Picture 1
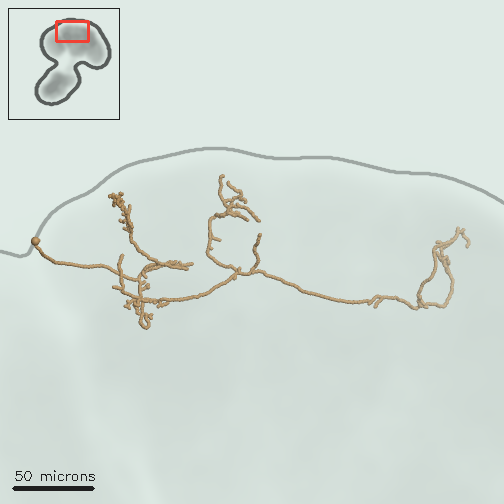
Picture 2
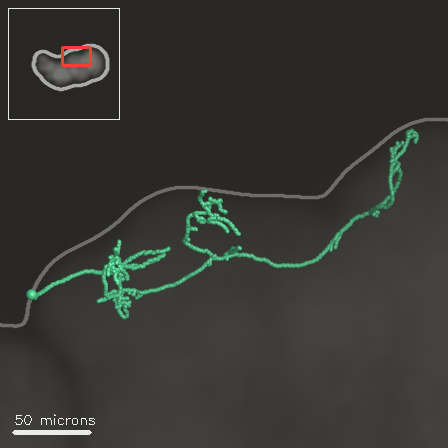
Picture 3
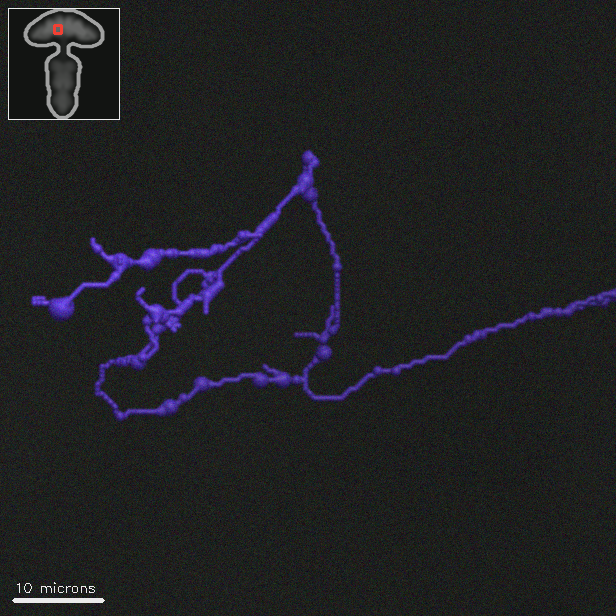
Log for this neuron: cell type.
LHPV6f3_b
